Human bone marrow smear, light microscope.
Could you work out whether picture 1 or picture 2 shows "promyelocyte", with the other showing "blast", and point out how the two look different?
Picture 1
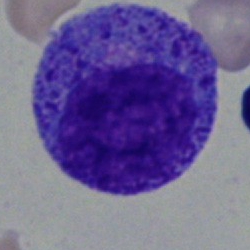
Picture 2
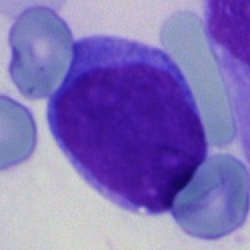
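Picture 1 holds the promyelocyte; the blast is in picture 2. The promyelocyte's cytoplasm is crowded with many dark purple granules, whereas no granules are seen in the cytoplasm of the blast.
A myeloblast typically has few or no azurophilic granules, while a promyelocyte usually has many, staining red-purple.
In the promyelocyte the nucleus stains a deeper purple than the surrounding cytoplasm, and no clear vacuoles are seen. The blast has a smooth, rounded-oval outline without surface projections, and its chromatin is finely textured and evenly spread, with no coarse dark clumps. Its rim of cytoplasm is widest along the top edge. Red cells touch the promyelocyte at its upper left and upper right edges, and press against the blast at its upper left and lower right.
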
